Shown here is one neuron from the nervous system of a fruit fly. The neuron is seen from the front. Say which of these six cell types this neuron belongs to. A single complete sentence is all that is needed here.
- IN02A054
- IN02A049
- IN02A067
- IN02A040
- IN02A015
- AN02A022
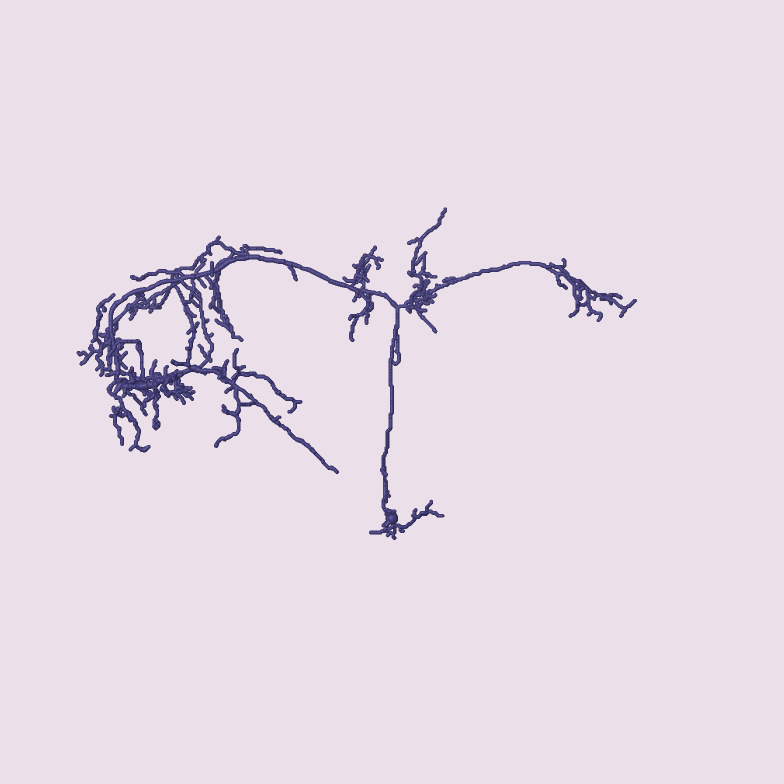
So far as cell type goes, this neuron is IN02A015.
